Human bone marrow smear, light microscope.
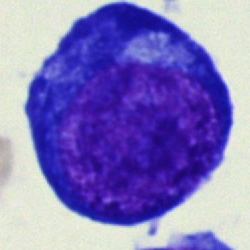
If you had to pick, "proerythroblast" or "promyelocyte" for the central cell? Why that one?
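The answer is proerythroblast. Its nucleus lies toward the lower part of the cell, leaving a wider band of cytoplasm above. The chromatin is purple and finely granular. The cytoplasm is a deep, intense blue, with a pale, lighter-staining patch just above the nucleus.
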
